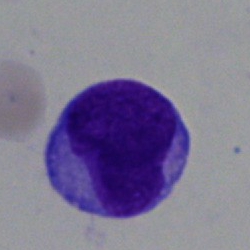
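Blast: the central cell in this stained human bone marrow smear. Notice how the nucleus fills most of the cell, its chromatin staining a dense dark purple. Look to the lower left for the widest area of pale cytoplasm. Then follow the cell edge, where the cytoplasm forms a deeper blue rim.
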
